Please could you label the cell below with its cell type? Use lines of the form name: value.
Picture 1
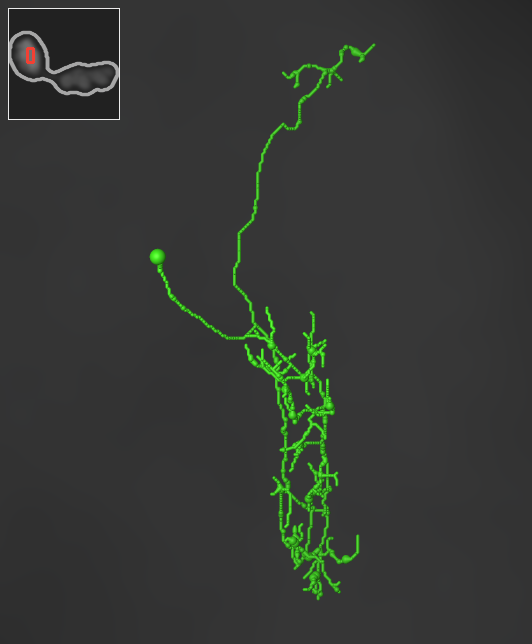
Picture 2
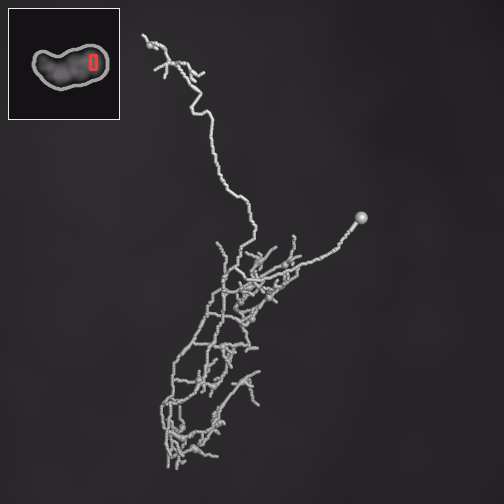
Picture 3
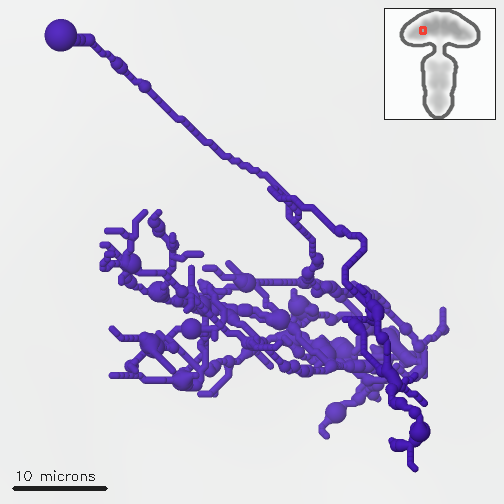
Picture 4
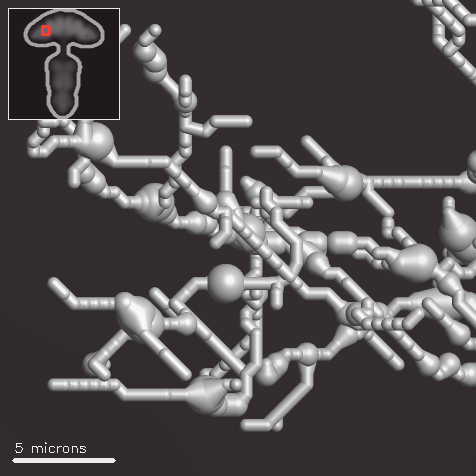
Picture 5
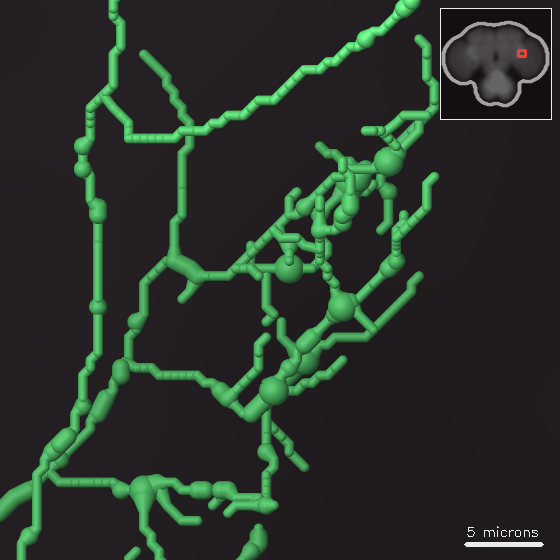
cell type: LC27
